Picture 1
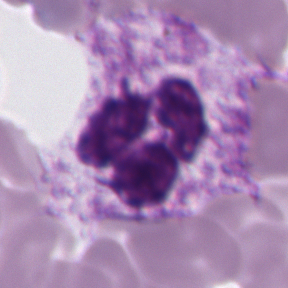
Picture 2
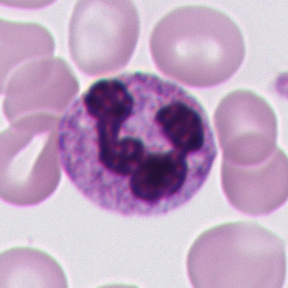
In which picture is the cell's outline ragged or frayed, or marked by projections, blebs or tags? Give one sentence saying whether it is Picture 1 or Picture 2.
Picture 1 contains the cell with the rough edge.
